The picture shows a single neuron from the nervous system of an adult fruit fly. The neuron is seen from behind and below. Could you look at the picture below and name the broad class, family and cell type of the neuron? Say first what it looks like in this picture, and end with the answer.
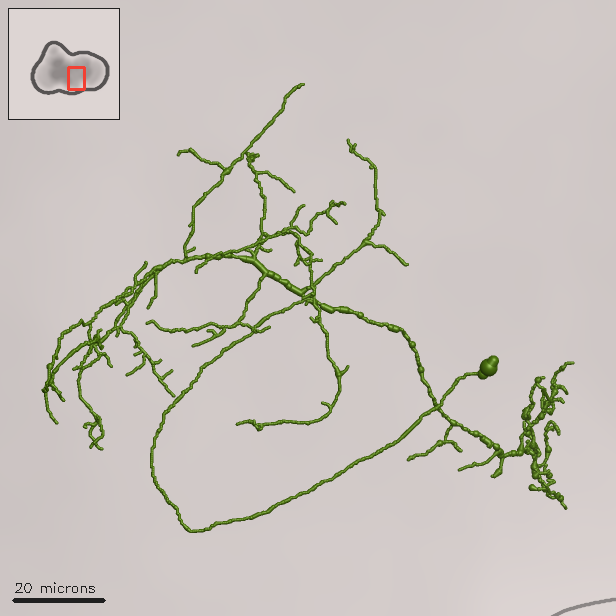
The cell body can be seen on the right of the picture. From left to right in the picture it spans about 120 microns. Dozens of branch ends can be seen. It is a central-brain intrinsic neuron. The family is hemilineage LB3. Its cell type is CB1918.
